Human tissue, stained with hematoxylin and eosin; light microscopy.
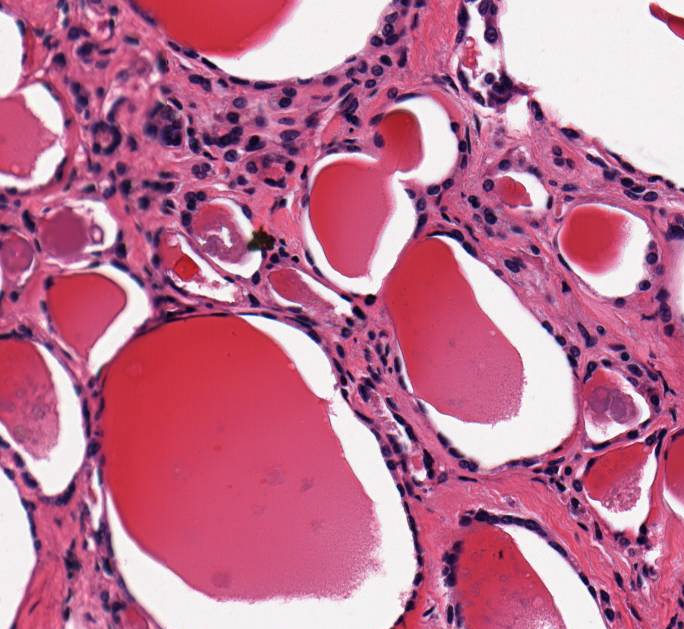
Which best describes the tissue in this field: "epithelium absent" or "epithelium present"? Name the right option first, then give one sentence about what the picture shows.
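Epithelium present. The follicles are lined by a single layer of flattened epithelial cells with dark, elongated nuclei.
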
